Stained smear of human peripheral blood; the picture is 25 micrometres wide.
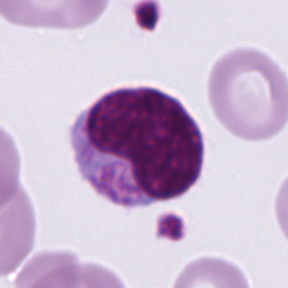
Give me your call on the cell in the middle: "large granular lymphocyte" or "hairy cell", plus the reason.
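The answer is large granular lymphocyte. Its cytoplasm, pale greyish blue and lying mainly as a crescent on the lower-left side, contains fine pinkish-purple granules.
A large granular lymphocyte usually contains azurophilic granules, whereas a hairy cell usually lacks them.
The nucleus is kidney-shaped, with its indentation facing the lower left, and fills about 70% of the area of a cell about 11 micrometres across.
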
